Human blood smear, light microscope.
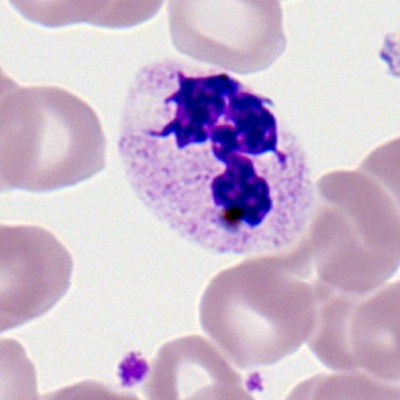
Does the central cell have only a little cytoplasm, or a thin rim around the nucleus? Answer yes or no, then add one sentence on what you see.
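No. The cytoplasm is plentiful and pale pink.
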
